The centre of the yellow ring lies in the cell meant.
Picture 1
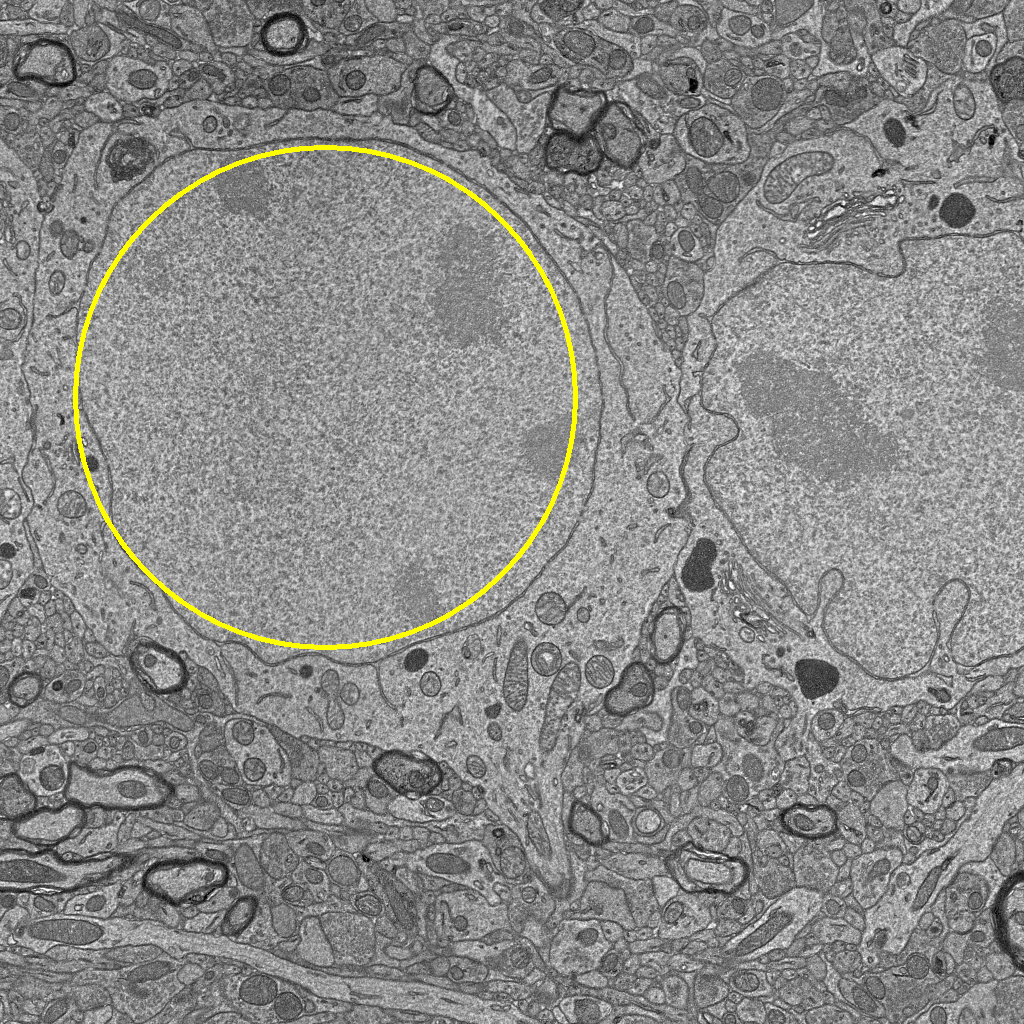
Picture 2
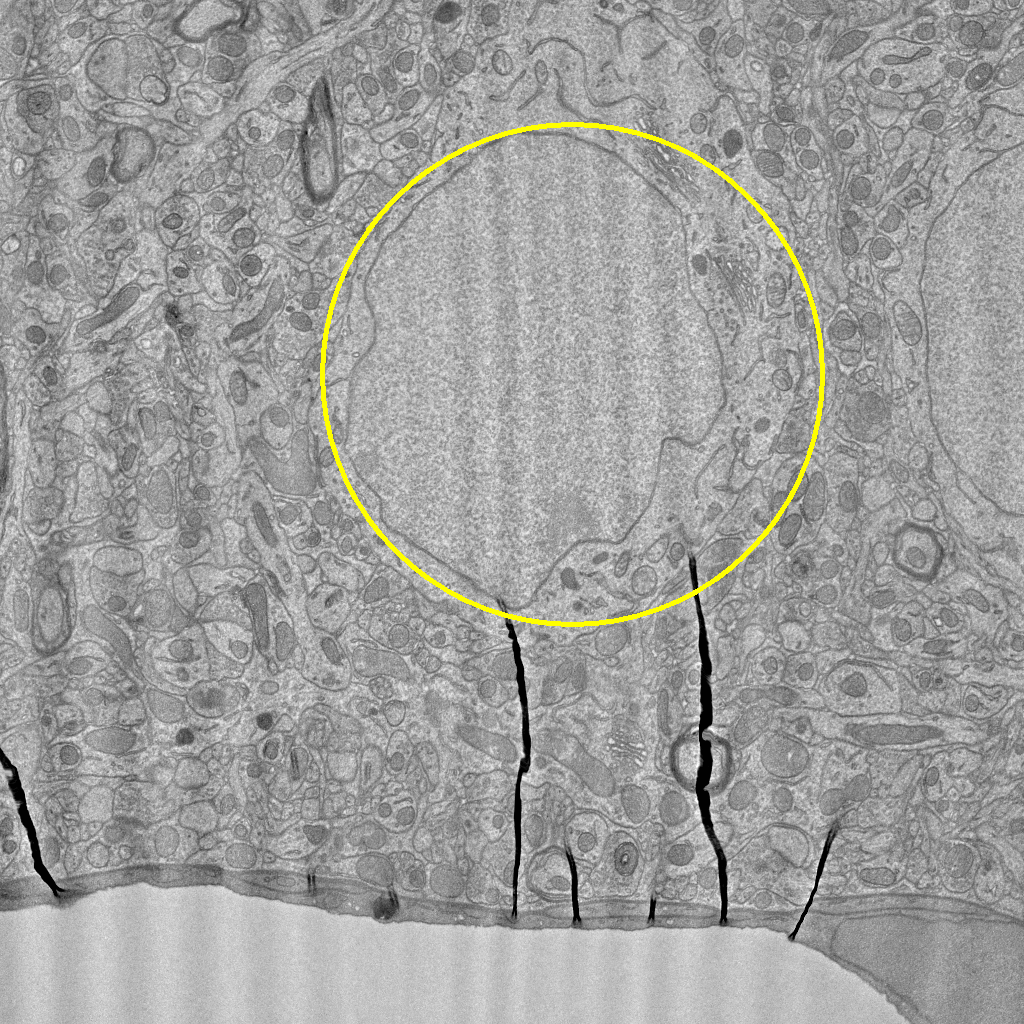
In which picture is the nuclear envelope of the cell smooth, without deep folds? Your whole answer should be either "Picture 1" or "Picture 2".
Picture 1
